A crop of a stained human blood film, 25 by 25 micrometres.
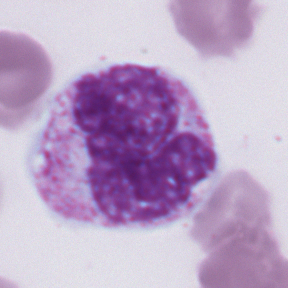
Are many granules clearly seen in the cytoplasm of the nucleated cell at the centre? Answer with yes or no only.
Yes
